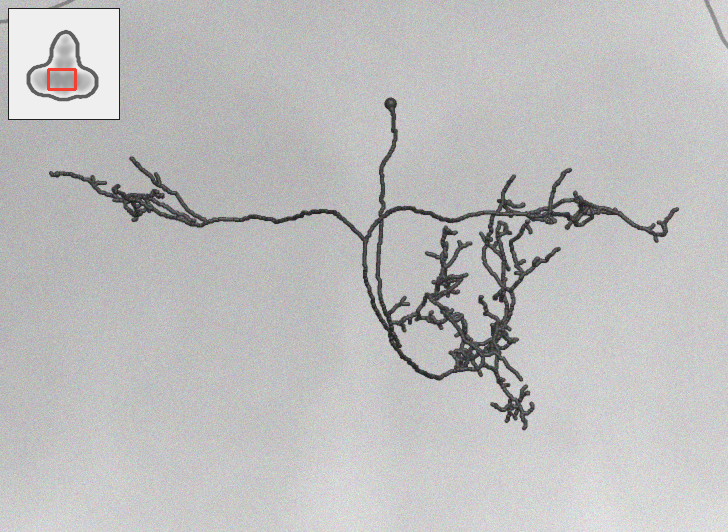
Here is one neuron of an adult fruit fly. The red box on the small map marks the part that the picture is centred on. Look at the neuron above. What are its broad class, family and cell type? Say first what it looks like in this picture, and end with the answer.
The cell body is at the top of the picture. Dozens of branch ends can be seen. It is a central-brain intrinsic neuron. The family is hemilineage DM1_antero_dorsal. The cell type is CB3339.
